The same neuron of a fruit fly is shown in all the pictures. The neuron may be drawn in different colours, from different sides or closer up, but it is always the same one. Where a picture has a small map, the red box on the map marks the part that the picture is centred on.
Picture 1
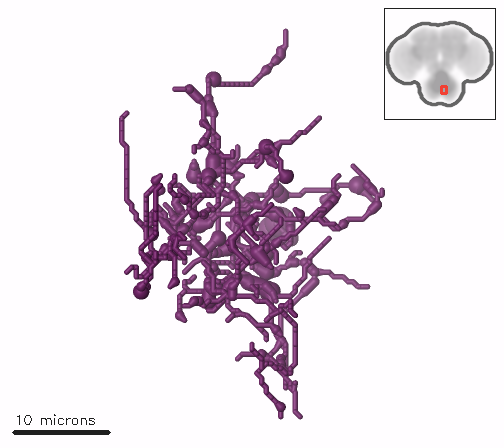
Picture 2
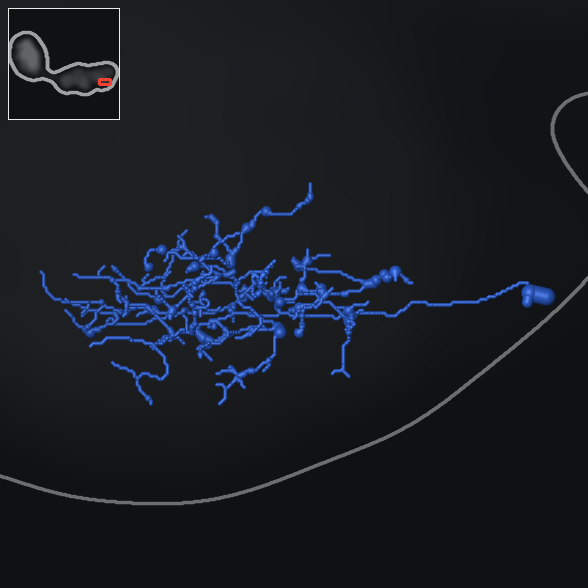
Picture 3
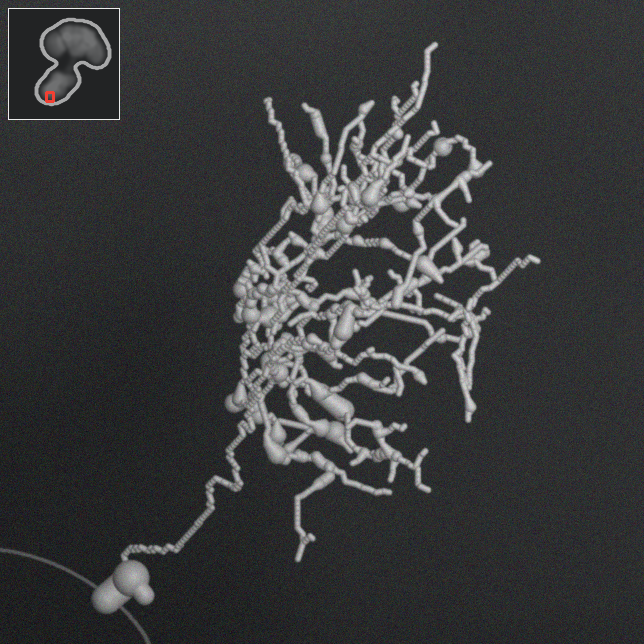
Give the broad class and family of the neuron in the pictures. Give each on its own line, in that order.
nerve-cord intrinsic neuron
hemilineage 01B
